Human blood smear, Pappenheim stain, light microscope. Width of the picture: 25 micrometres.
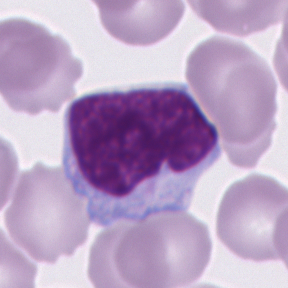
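A typical lymphocyte: note the small notch in the lower edge of the nucleus, toward the right, and no distinct nucleolus inside it. The cytoplasm sits mostly below and to the left of the nucleus, and you won't find any granules in it.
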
